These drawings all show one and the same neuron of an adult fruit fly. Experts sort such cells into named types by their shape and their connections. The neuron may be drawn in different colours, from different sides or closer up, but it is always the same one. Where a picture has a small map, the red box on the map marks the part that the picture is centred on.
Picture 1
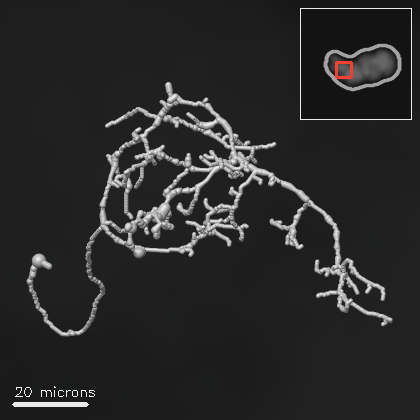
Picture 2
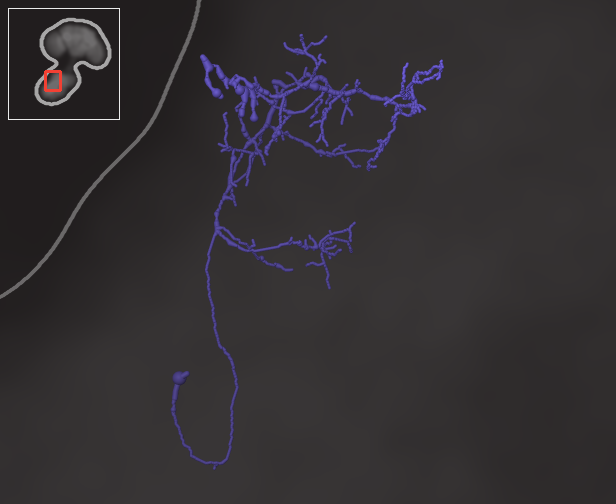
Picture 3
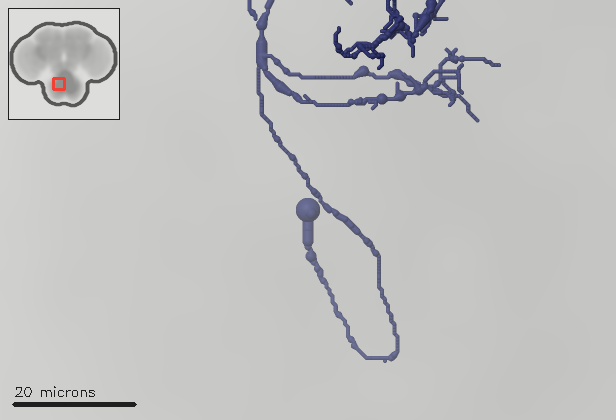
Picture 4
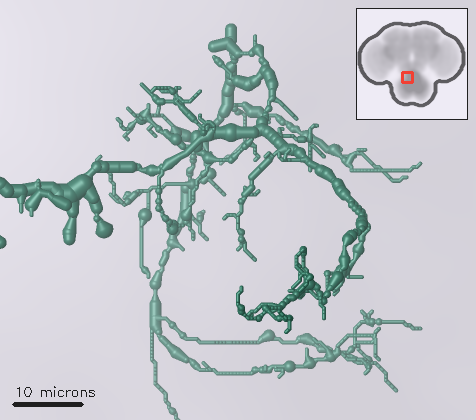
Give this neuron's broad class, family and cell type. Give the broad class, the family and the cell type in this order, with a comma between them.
nerve-cord intrinsic neuron, hemilineage 03B, IN03B061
